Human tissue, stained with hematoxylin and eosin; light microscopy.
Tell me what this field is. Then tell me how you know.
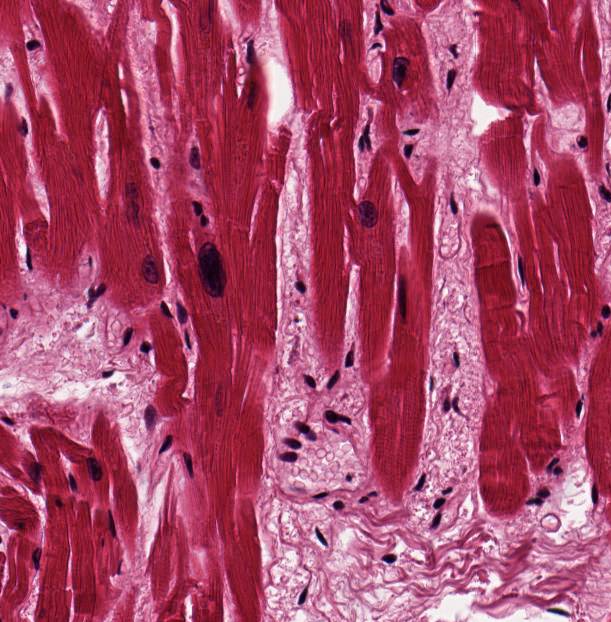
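Look here: this is myocardium. Notice the fine transverse striations across the fibres, and see how some fibres branch and join their neighbours.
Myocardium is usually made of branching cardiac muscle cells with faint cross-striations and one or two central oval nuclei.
These nuclei, too, lie centrally within the fibres. The fibre cytoplasm stains deep red.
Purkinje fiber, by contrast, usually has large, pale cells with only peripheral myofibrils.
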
